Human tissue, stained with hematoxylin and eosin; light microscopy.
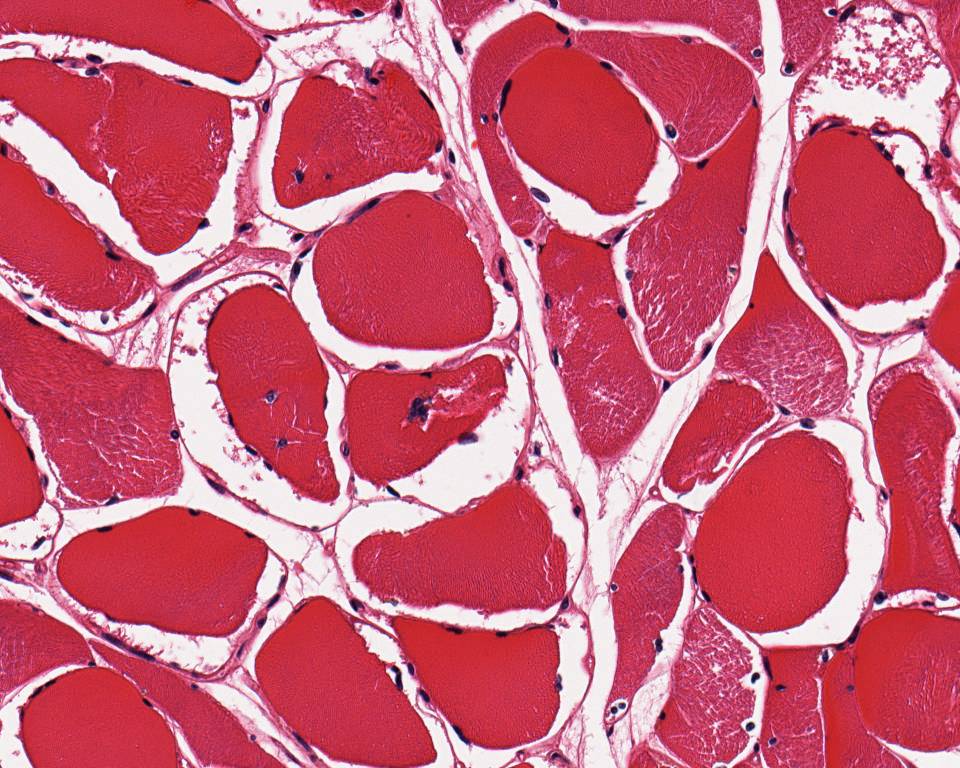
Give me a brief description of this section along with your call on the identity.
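Most fibre nuclei sit at the margins of the fibres, not in their centres. The fibre cytoplasm is stained a deep eosin red. Between the fibres run thin strands of connective tissue bearing small, flattened, dark nuclei. A broader, pale connective tissue septum passes roughly vertically down the middle of the field. This is skeletal muscle.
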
